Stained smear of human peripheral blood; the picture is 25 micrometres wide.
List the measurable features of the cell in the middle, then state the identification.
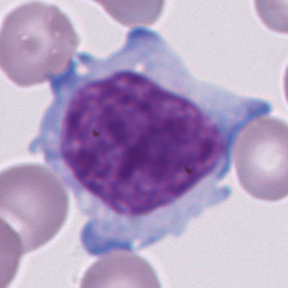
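The nucleus is roughly oval, has no lobes and measures about 15 by 13 micrometres. Pale blue cytoplasm surrounds it on all sides, staining deeper blue toward its outer edges. A few small clear vacuoles lie in the cytoplasm above the nucleus. The cell is a myeloblast.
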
